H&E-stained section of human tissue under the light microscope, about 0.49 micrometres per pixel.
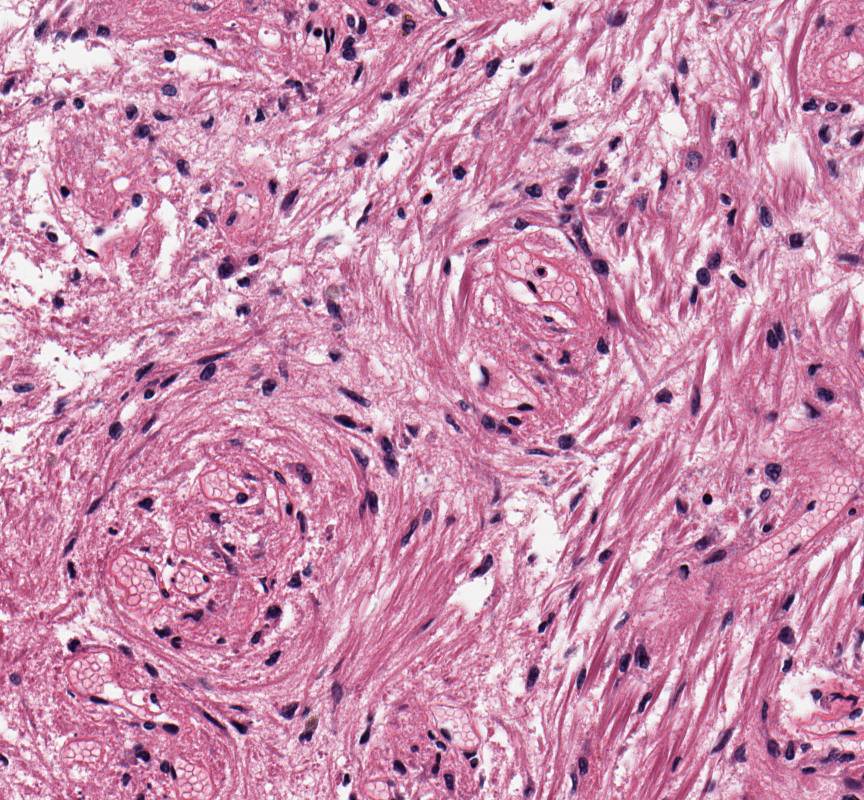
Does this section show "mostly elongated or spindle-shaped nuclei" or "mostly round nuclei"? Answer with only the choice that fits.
Mostly elongated or spindle-shaped nuclei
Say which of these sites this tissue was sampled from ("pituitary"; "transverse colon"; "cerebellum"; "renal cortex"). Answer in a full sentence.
The site this tissue was sampled from is the pituitary.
